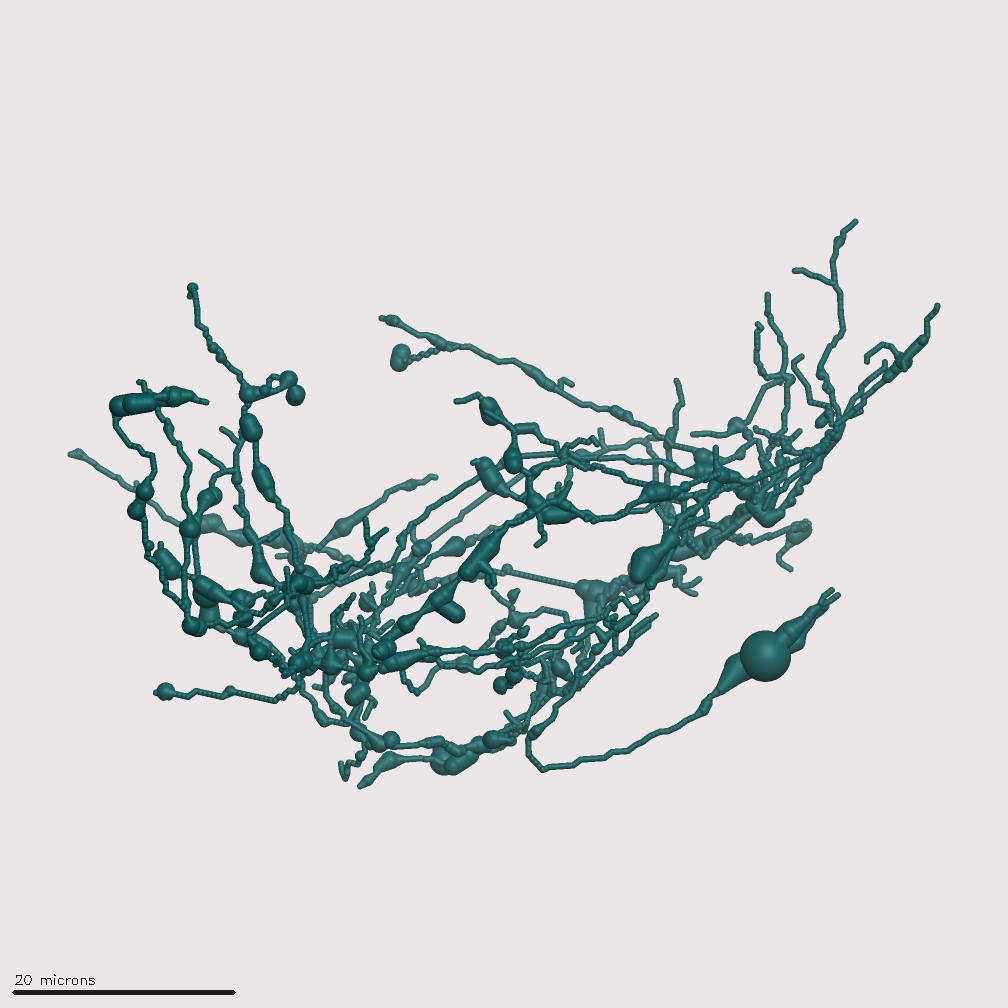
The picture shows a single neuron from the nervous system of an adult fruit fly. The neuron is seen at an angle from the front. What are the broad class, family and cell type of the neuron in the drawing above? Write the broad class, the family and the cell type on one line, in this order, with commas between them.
central-brain intrinsic neuron, hemilineage WEDa1, SAD117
